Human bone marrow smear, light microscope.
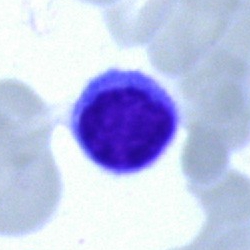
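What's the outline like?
Round and smooth.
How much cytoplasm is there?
Only a thin blue rim, widest along the top edge.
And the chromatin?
Dense and dark purple, with faint mottling.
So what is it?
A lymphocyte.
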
